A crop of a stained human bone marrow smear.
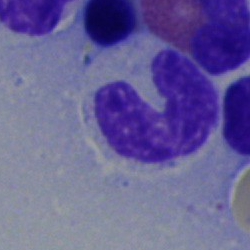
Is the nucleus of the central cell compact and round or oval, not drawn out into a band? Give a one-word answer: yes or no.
No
